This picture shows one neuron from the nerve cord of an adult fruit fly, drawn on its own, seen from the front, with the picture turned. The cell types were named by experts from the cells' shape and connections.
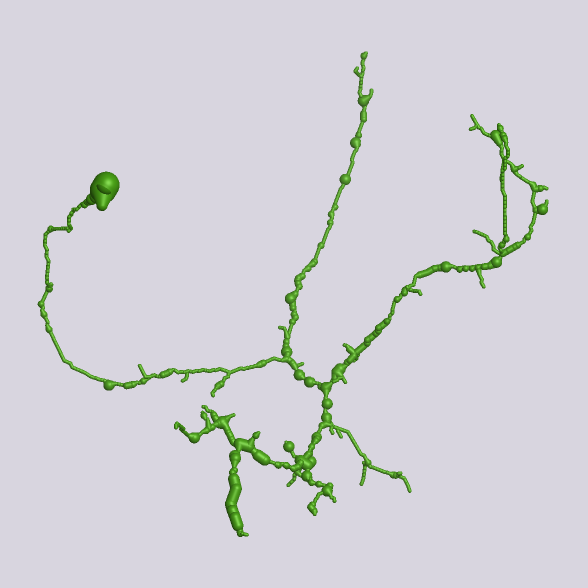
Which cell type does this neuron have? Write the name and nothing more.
IN19A124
